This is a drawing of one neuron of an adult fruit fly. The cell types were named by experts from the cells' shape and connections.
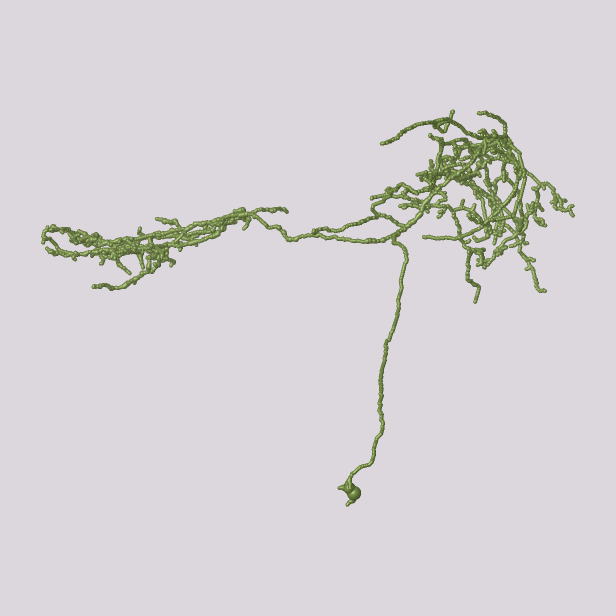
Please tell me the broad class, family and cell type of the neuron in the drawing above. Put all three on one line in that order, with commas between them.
central-brain intrinsic neuron, hemilineage DM5_central, LAL177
